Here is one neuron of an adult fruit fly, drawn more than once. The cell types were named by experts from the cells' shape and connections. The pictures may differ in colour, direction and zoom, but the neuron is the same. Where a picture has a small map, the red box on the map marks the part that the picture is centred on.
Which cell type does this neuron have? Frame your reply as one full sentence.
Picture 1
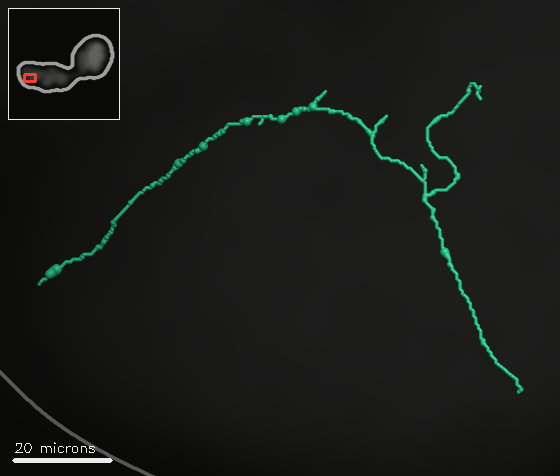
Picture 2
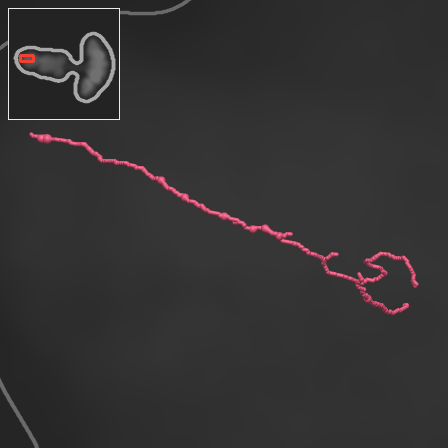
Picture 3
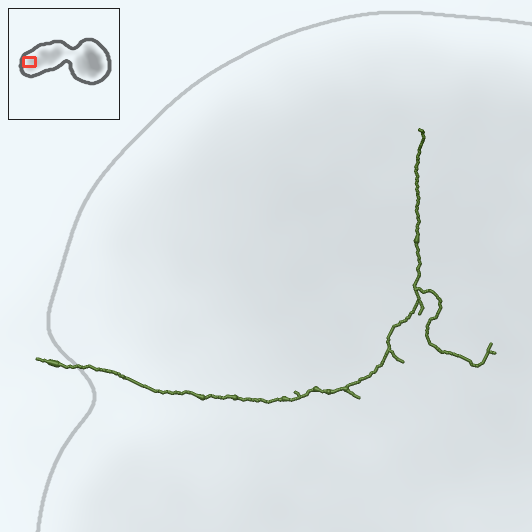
This neuron is assigned to the cell type SNta43.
